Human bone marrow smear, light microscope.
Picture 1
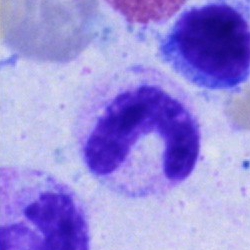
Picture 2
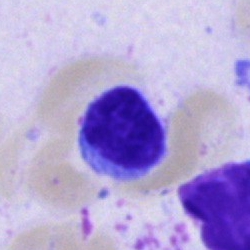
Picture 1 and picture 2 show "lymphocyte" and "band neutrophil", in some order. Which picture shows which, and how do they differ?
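The band neutrophil is picture 1; the lymphocyte's in picture 2. The big giveaway is the nucleus: in the band neutrophil it's a curved, horseshoe-shaped band opening downward.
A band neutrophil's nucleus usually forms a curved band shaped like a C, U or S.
In the lymphocyte, by contrast, the nucleus fills most of the cell and leaves only a scant rim of cytoplasm.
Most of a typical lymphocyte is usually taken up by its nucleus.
The chromatin doesn't separate them much: it's dark purple and coarsely clumped in the band neutrophil, dark purple and densely condensed in the lymphocyte.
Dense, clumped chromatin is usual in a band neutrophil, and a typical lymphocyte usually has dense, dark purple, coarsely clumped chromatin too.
Neither nucleus shows a nucleolus, and both cells have smooth outlines, the band neutrophil's roughly round and the lymphocyte's free of surface projections. The lymphocyte's cytoplasm has no granules.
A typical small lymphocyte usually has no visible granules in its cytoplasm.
As for neighbours, a separate round cell with a very dark nucleus lies just upper right of the band neutrophil, while pale red cells press against the lymphocyte on its left and right.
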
